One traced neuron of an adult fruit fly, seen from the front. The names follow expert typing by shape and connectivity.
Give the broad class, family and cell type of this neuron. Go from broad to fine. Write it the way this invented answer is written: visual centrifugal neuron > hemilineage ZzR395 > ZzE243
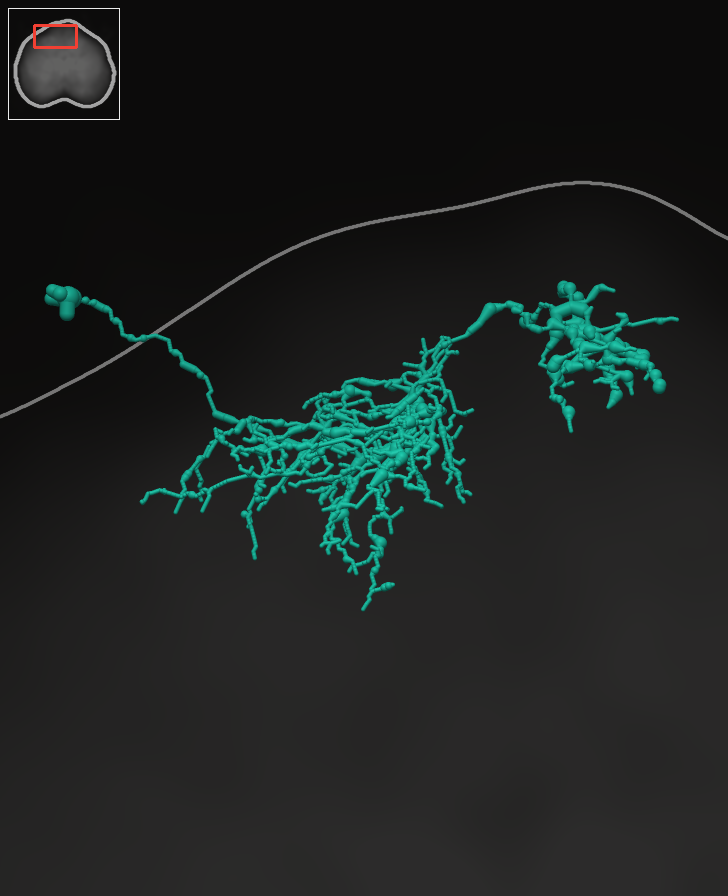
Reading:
nerve-cord intrinsic neuron > hemilineage 06A > IN06A109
